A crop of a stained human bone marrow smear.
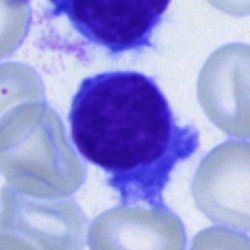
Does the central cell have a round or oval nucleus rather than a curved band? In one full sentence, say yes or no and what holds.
Yes, the shape of the nucleus is one compact round or oval mass.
